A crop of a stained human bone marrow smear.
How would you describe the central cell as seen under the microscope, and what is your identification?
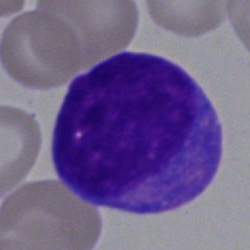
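Outline: smooth and nearly round. Nucleus: large, filling most of the cell. Cytoplasm: a narrow crescent on the lower right side, with no vacuoles seen. Name: this central cell is a blast.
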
